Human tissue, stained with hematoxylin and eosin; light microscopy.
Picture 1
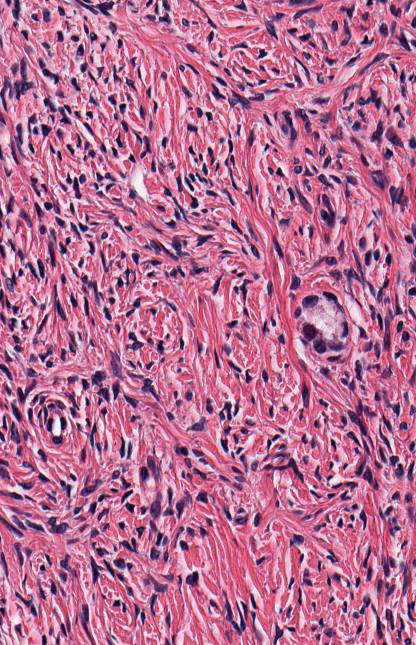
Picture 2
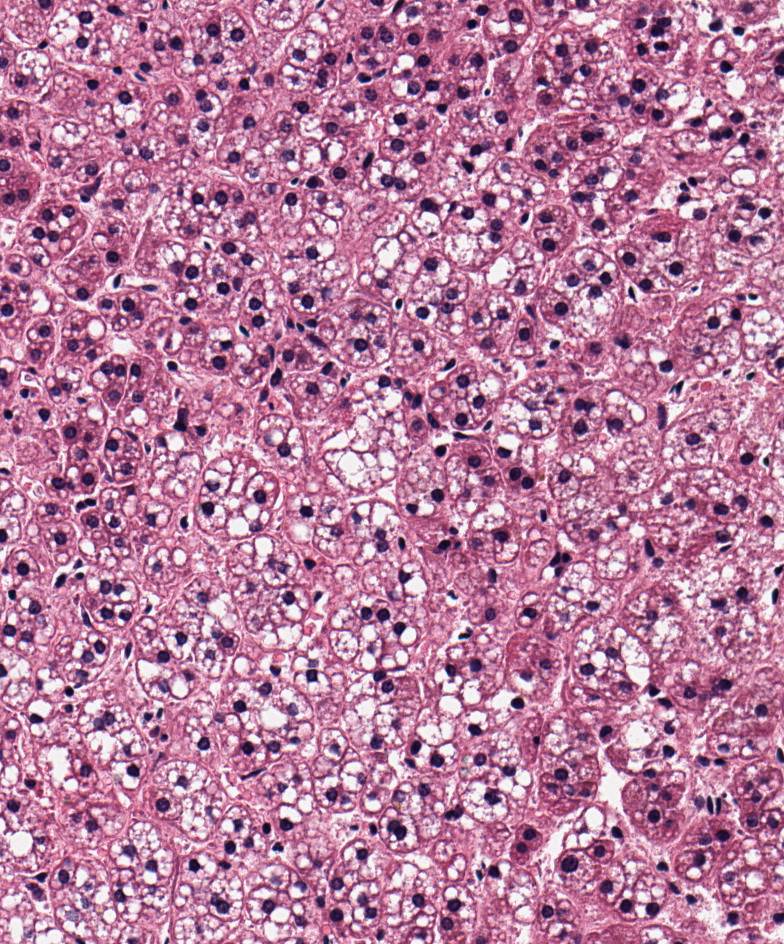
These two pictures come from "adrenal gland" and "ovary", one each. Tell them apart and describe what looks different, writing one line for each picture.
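The field in picture 1 comes from the ovary. The spindle cell nuclei are elongated, often wavy or tapered, and stain dark.
The field in picture 2 comes from the adrenal gland. The nuclei are small, round and darkly stained, and most sit near the centre of the cell.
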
